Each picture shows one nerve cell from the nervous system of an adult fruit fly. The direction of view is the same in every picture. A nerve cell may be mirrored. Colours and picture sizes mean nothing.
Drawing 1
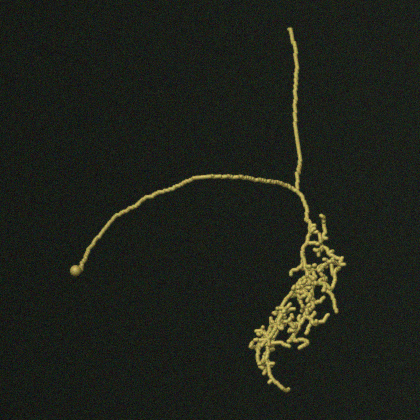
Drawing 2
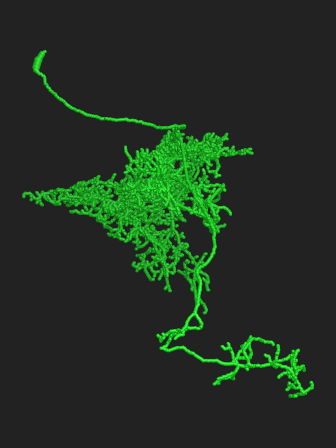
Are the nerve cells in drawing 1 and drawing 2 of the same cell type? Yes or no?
no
